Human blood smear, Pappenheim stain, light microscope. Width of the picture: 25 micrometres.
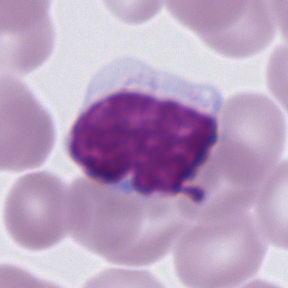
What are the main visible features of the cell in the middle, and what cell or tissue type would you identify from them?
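Look at the lower edge of the nucleus: a notch there gives it a two-lobed look. There's also a small dark knob sticking out from its lower right edge. You won't find a nucleolus, and the cytoplasm is pale blue. That's a large granular lymphocyte.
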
